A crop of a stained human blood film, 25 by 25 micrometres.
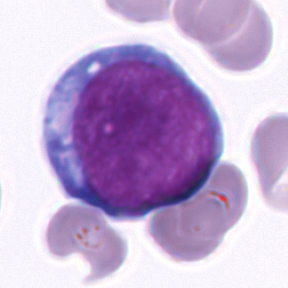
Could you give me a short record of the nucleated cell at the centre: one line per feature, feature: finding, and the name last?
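Outline: smooth, no surface projections.
Cytoplasm: deep blue.
Granules: none visible.
Clear spot: one, small, in cytoplasm near top of cell.
Cell: myeloblast.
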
